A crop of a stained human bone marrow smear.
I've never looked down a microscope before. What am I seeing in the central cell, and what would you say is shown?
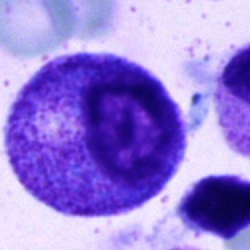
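Start with the nucleus: it sits off-centre, toward the right side of the cell. Notice that it stains darker at its rim than in its centre. Now move to the cytoplasm, which is packed with fine purple-red granules. To the left of the nucleus, you can find a paler zone in that cytoplasm. This cell is a myelocyte.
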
